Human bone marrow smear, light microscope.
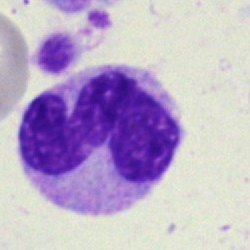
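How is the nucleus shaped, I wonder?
Deeply indented, curved into something like a horseshoe, its open side toward the bottom of the cell.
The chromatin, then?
Dark purple and clumped, with small paler patches.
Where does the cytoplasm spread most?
Below the nucleus, it seems.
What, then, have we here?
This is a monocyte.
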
